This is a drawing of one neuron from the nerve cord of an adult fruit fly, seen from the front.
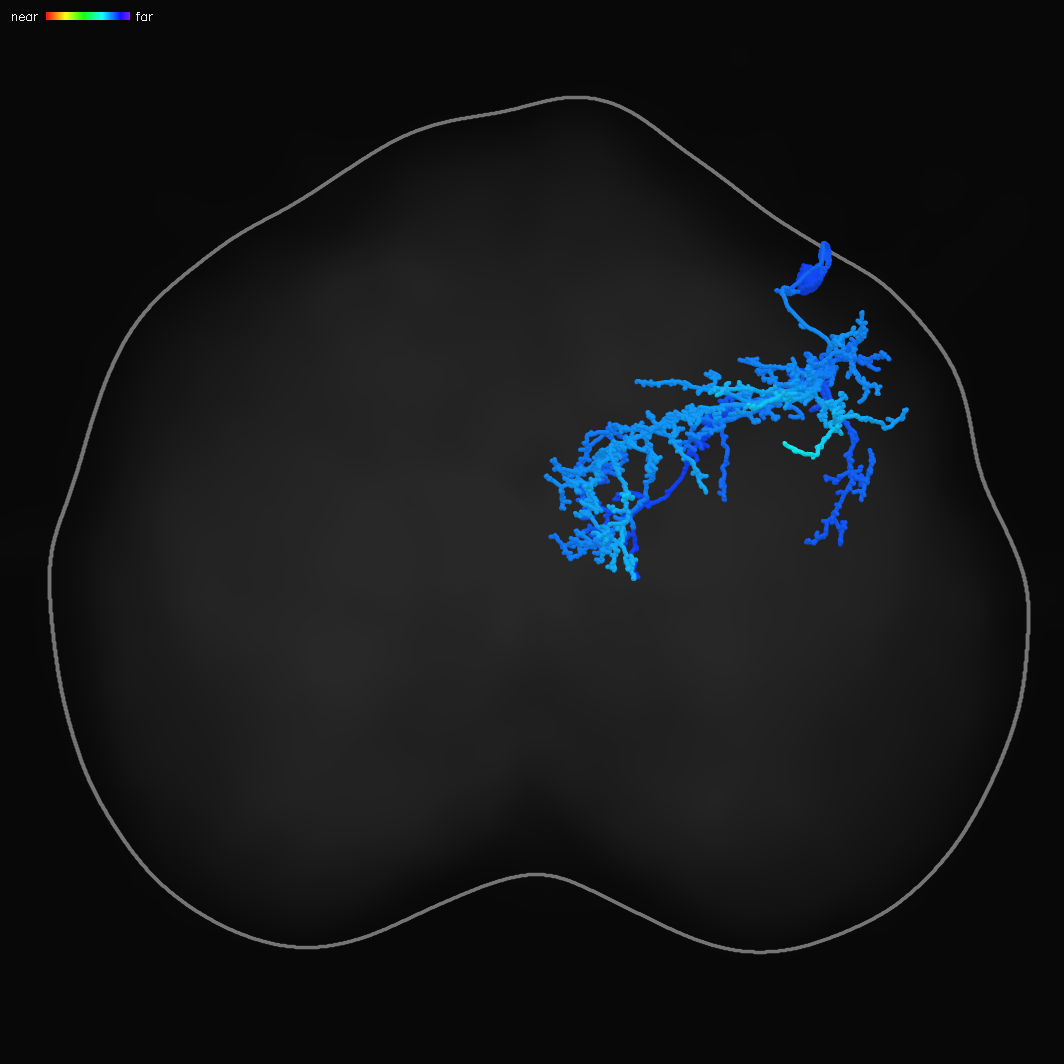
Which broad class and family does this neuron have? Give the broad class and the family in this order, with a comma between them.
nerve-cord intrinsic neuron, hemilineage 19A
